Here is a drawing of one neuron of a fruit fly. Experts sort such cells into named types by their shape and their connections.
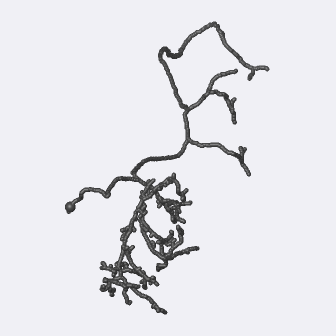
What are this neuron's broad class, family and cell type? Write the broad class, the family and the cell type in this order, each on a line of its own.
central-brain intrinsic neuron
hemilineage VLPl&d1_dorsal
CB2625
